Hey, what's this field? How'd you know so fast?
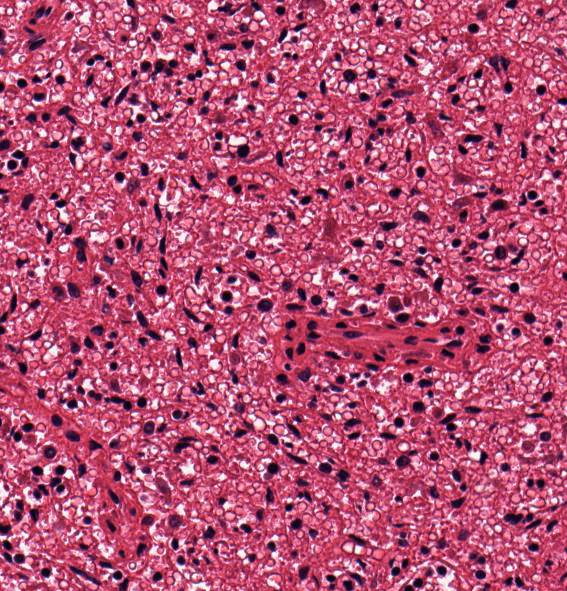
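Red pulp of the spleen is what this field shows. Check one, staining: the eosin is intense, giving the whole field a strongly saturated pink-red tone.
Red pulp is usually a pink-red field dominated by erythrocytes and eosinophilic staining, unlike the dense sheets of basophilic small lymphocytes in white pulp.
Check two, nuclei: spindle-shaped nuclei lie among round ones, often aligned along thin pink strands, especially on the left.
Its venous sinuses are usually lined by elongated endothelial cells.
Check three, layout: the cells spread as a diffuse, even sheet with no glands or lobules.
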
